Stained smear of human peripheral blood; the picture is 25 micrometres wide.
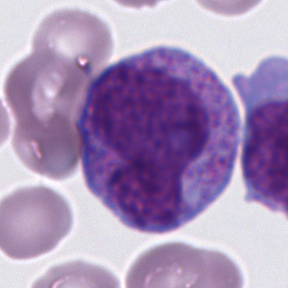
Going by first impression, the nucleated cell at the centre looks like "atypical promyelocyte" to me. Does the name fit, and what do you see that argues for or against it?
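Outline: roughly round. Nucleus: dark purple, indented on its right side. Cytoplasm: blue, without vacuoles. Granules: fine, reddish-purple, scattered through the cytoplasm.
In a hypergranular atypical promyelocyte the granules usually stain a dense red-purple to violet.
In colour, therefore, these granules go with atypical promyelocyte.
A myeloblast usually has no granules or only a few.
Granules scattered through the cytoplasm therefore weigh against myeloblast. Verdict: atypical promyelocyte fits this cell, and myeloblast does not.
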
